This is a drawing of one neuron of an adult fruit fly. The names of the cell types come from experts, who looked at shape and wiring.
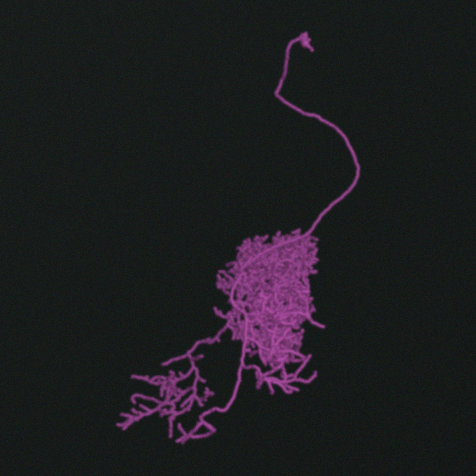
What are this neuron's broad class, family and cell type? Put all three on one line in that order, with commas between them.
central-brain intrinsic neuron, class ALLN, ALBN1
